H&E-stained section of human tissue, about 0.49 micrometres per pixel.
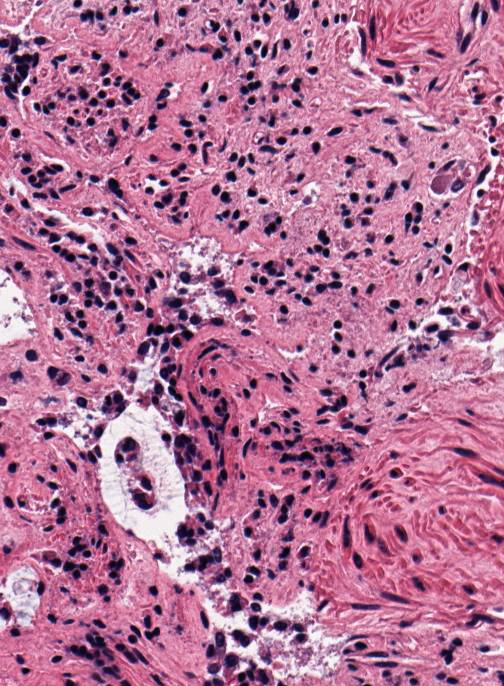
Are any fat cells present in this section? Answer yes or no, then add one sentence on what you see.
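No. No fat cells are seen in the field.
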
